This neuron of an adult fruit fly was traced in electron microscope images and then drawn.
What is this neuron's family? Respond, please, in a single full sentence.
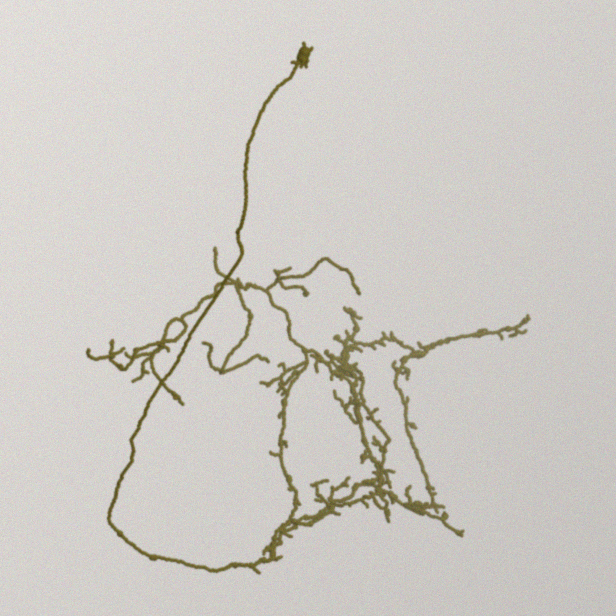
The neuron is recorded as family hemilineage WEDd2.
